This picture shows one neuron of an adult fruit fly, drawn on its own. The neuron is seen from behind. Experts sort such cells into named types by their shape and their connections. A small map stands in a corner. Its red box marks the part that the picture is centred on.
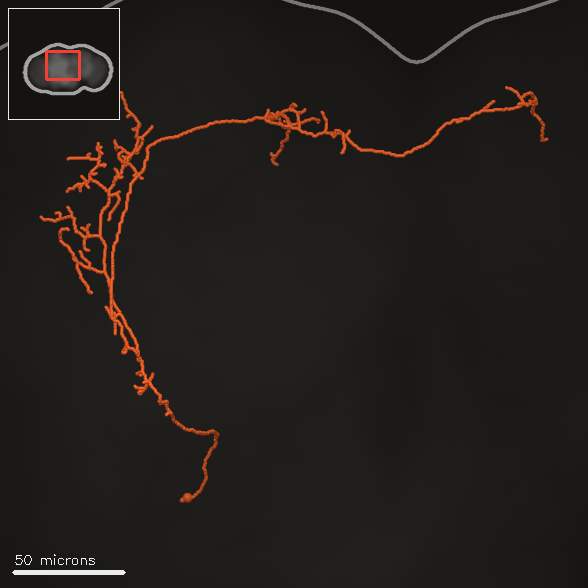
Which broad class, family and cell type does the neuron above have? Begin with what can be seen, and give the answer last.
By the scale bar it is about 250 microns wide in this view. The picture shows dozens of branch ends. It is a central-brain intrinsic neuron. The family is hemilineage WEDa2. It is of cell type PLP028.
